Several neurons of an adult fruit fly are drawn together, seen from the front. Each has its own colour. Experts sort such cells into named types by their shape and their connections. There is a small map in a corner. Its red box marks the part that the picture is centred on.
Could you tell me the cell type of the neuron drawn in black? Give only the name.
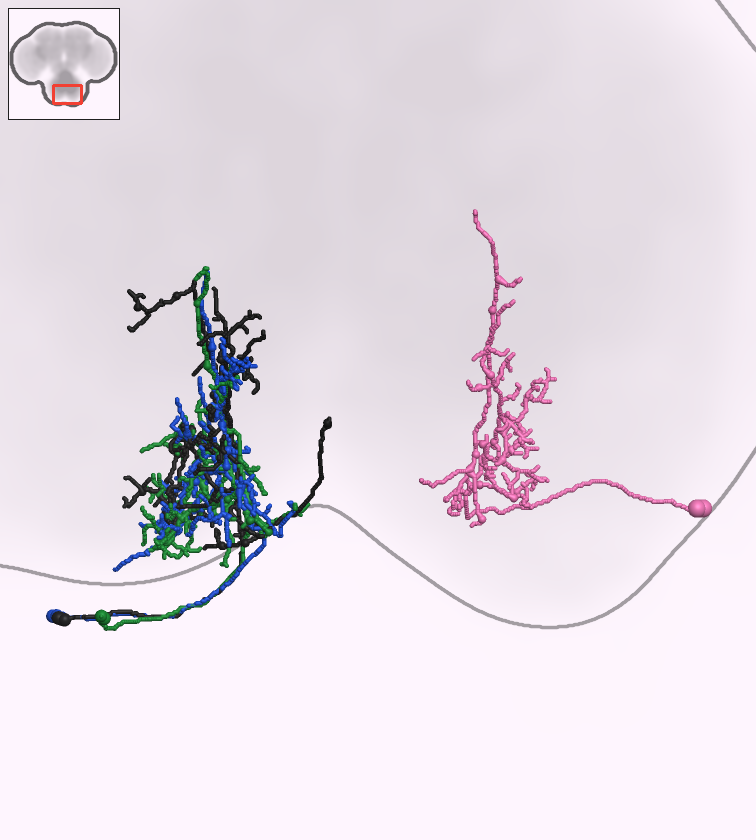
IN01B083_b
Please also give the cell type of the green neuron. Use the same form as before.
IN01B083_a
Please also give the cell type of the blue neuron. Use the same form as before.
IN01B095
